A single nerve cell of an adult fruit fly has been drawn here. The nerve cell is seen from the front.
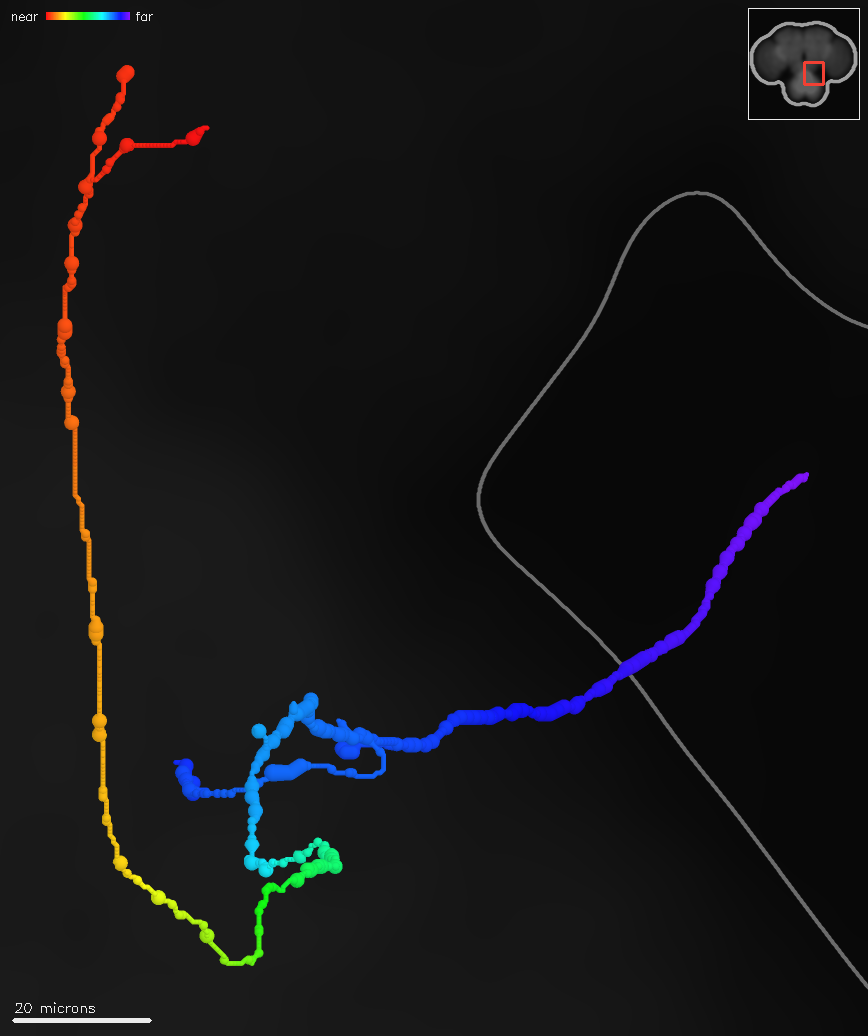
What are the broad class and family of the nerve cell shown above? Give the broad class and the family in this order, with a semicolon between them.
sensory neuron ascending to the brain; class mechanosensory proprioceptive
